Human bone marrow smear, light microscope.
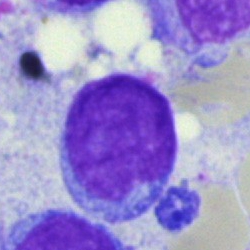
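Blast, the central cell here, smooth in outline and round to oval. Chromatin deep purple, fairly evenly dense, no coarse clumps. No granules in the cytoplasm, but note the paler area beside the lower edge of the nucleus.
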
